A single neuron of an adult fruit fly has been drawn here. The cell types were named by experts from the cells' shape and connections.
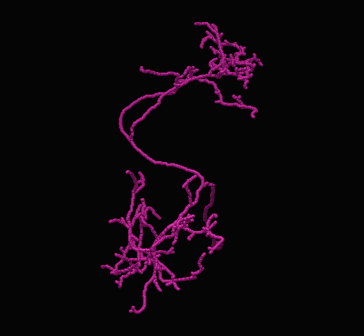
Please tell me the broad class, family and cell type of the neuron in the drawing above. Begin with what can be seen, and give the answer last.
In this view it is taller than it is wide. It is a central-brain intrinsic neuron. The family is hemilineage PSa1. Its cell type is CL118.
